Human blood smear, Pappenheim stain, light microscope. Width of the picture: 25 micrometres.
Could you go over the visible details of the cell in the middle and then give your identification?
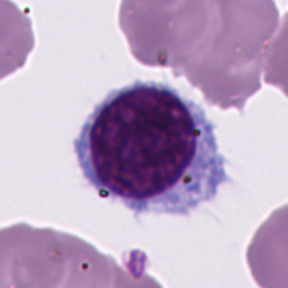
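Edge ragged, with fine hair-like projections, clearest on the right and lower side. Nucleus off-centre, toward the upper left. Cytoplasm widest on the right, only a thin rim at upper left. No distinct granules. Name: hairy cell.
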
